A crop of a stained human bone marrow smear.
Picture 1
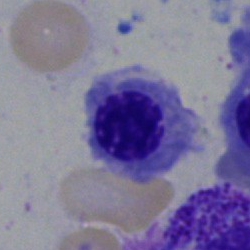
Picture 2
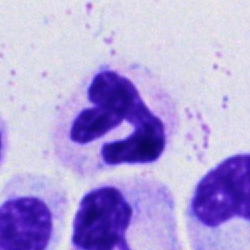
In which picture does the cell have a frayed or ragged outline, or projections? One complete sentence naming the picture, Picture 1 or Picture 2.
What Picture 1 shows is a cell with a rough edge.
